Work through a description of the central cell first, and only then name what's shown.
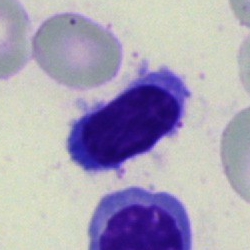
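The cell is elongated, its long axis running from lower left to upper right. Its chromatin is dark purple and densely condensed. The cytoplasm is stained blue and shows no visible granules. The cell is a lymphocyte.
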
